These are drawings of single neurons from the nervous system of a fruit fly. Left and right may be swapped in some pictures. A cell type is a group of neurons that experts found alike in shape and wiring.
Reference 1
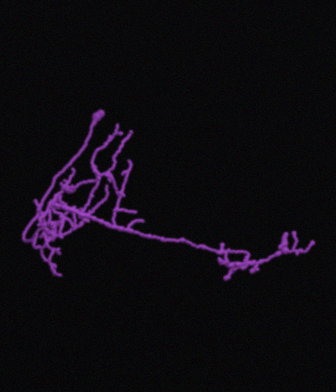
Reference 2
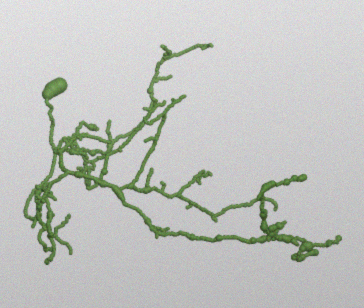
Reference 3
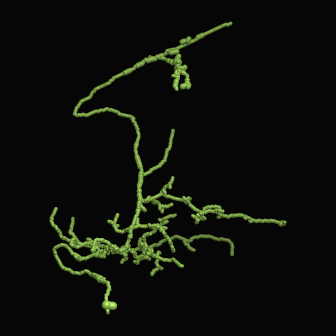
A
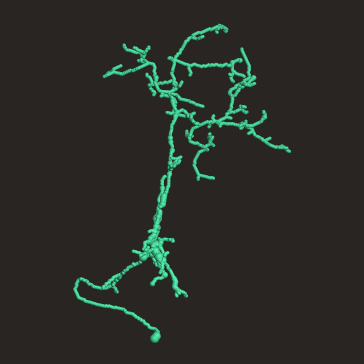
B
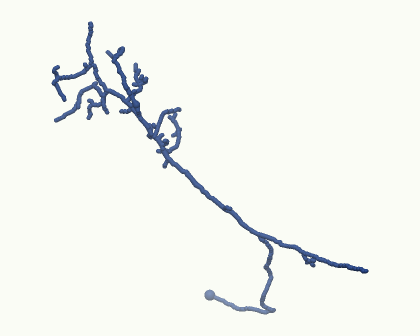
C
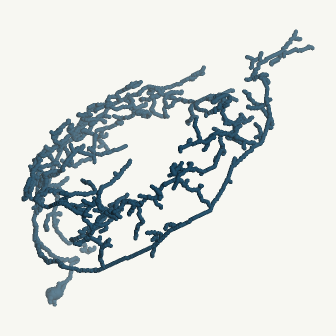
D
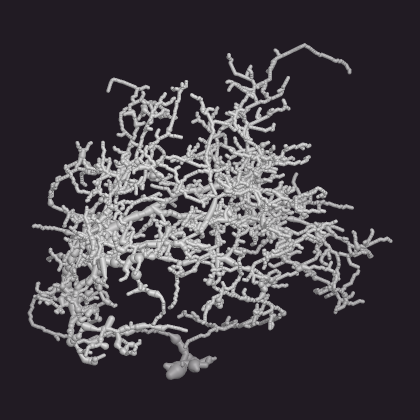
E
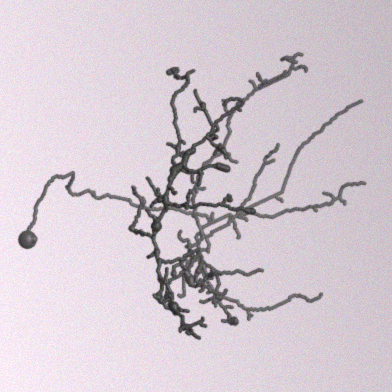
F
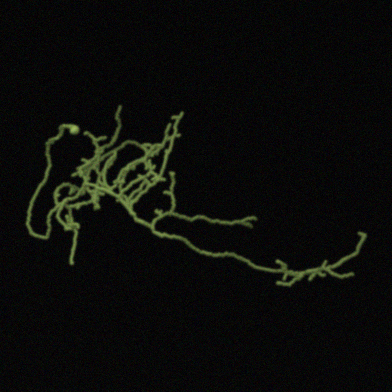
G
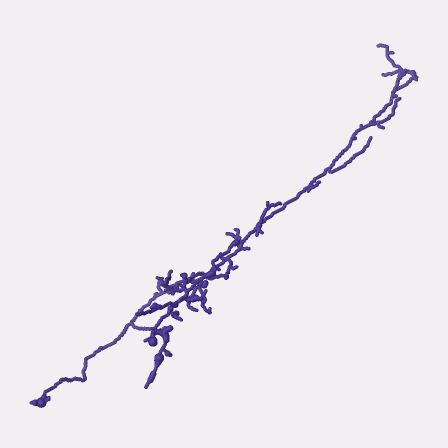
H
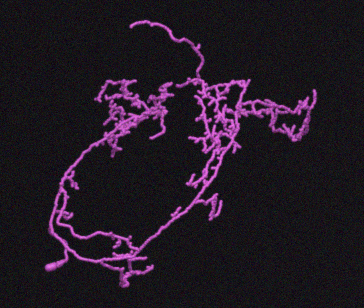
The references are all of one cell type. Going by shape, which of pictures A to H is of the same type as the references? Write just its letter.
F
